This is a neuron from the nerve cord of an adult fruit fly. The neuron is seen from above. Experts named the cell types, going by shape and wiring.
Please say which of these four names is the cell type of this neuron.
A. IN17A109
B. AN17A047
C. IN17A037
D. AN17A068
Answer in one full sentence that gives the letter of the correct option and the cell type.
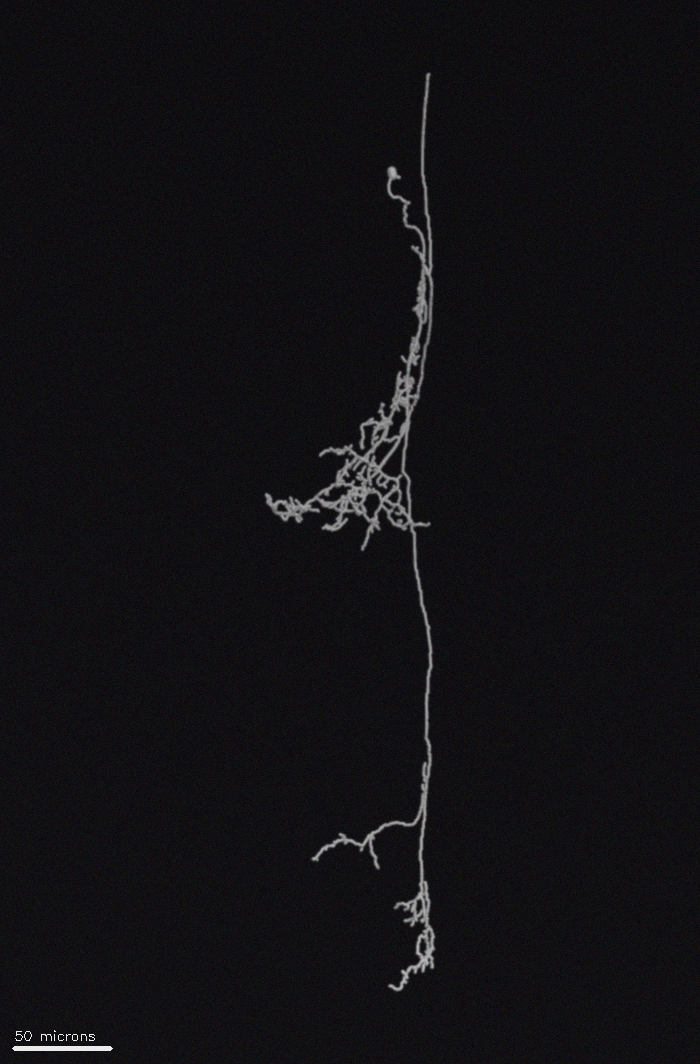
The neuron, by cell type, is AN17A068, option D.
